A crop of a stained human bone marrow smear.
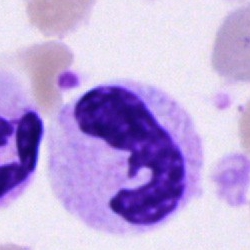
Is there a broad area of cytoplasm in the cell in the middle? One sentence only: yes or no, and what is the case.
Yes, the nucleus is surrounded by plentiful cytoplasm.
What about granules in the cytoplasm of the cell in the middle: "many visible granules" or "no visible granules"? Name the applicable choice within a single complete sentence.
Visible granules are present in great number in its cytoplasm.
